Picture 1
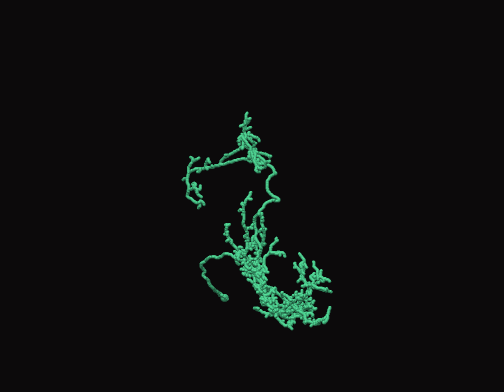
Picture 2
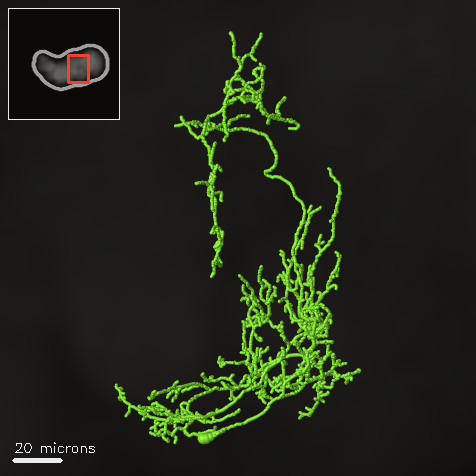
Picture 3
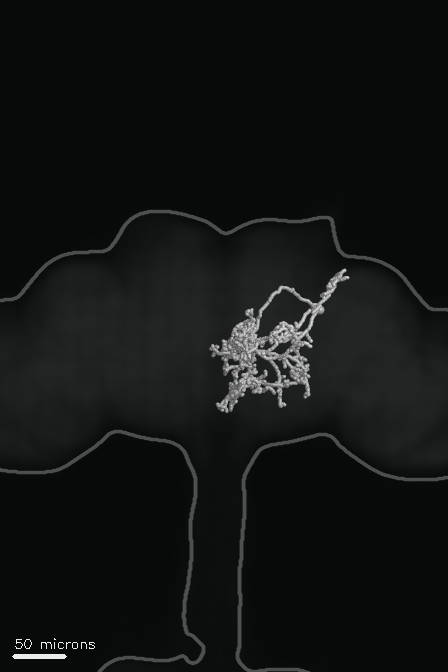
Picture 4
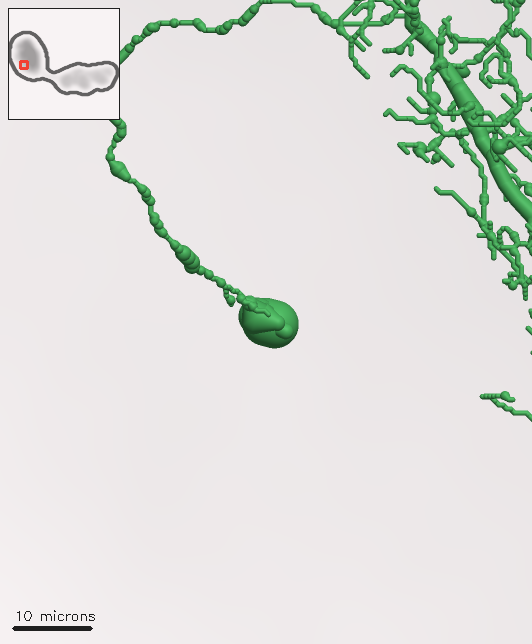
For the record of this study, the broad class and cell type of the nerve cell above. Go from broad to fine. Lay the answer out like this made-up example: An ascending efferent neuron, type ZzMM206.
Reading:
A central-brain intrinsic neuron, type GNG305.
